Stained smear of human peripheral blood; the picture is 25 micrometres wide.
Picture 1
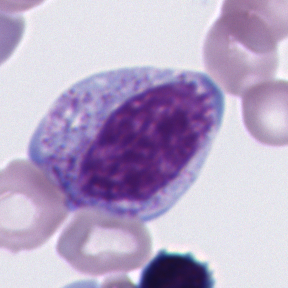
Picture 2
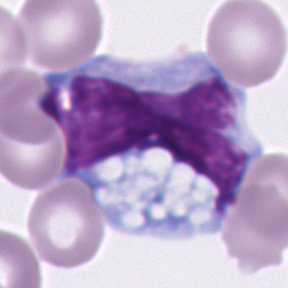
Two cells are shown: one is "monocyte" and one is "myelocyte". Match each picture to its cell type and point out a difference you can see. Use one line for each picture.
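Picture 1: myelocyte. Many fine purple-red granules are scattered through the cytoplasm.
Picture 2: monocyte. The cytoplasm shows no distinct granules.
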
